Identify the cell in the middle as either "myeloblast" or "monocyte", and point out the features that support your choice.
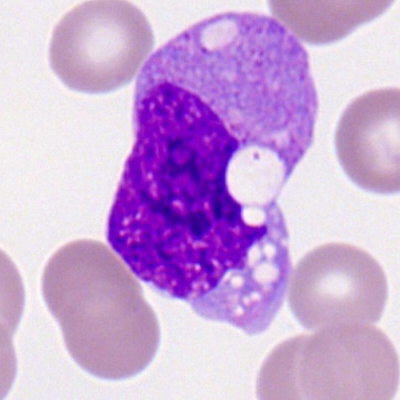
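Monocyte. Nucleus toward the left side of the cell. Upper cytoplasm fine and dusty in granular texture. Largest vacuole against the right edge of the nucleus. Cluster of small vacuoles in the lower right cytoplasm.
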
